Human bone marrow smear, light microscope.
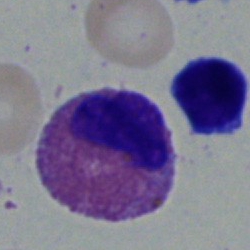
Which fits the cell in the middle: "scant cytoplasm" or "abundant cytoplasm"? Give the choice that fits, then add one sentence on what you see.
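Abundant cytoplasm. The cytoplasm is abundant and pinkish-lilac.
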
